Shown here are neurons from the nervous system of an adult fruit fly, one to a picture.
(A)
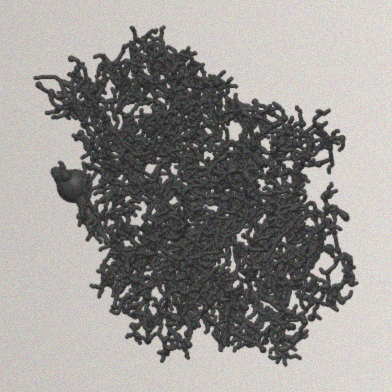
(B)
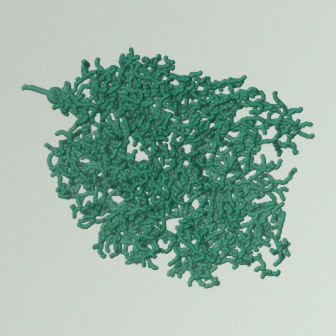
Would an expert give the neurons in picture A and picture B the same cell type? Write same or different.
same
